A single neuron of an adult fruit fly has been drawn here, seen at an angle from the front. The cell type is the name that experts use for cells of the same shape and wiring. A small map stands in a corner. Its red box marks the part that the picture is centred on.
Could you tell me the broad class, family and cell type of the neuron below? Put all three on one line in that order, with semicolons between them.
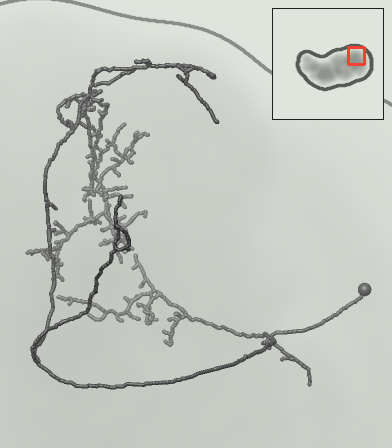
central-brain intrinsic neuron; hemilineage SLPav1_medial; CB4152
